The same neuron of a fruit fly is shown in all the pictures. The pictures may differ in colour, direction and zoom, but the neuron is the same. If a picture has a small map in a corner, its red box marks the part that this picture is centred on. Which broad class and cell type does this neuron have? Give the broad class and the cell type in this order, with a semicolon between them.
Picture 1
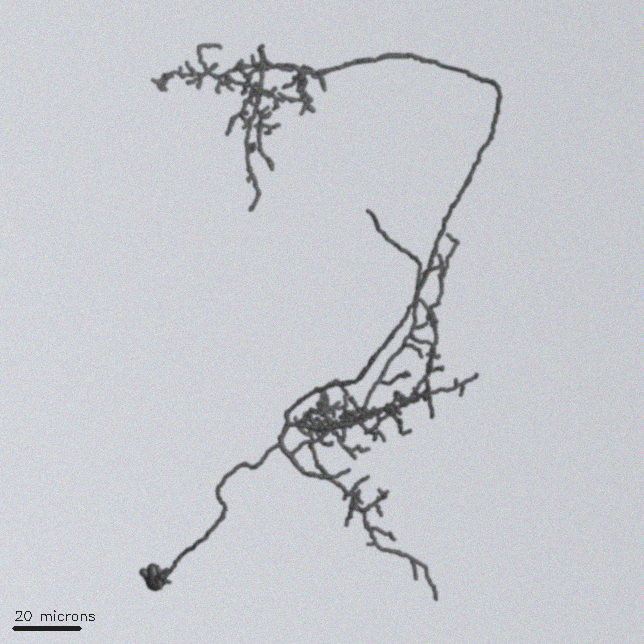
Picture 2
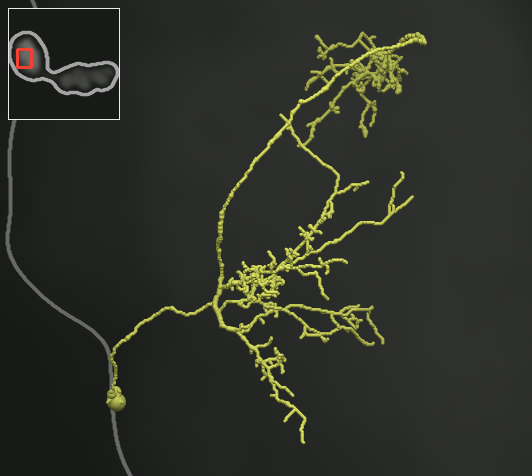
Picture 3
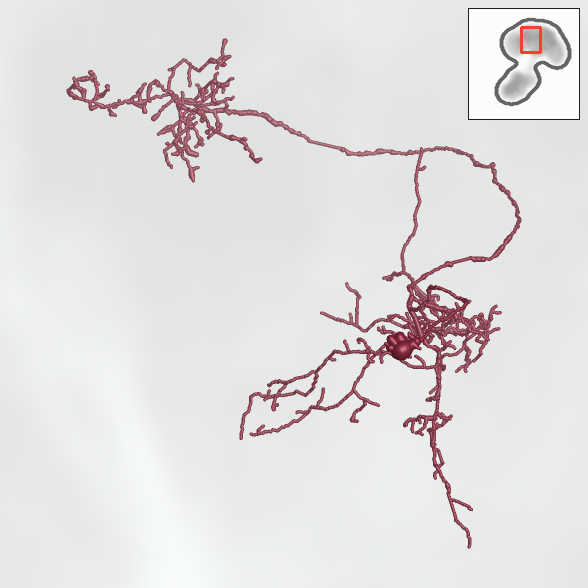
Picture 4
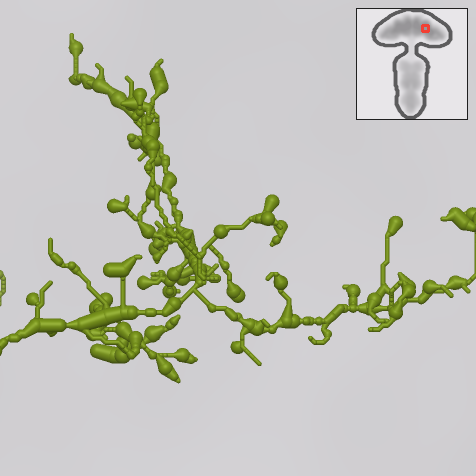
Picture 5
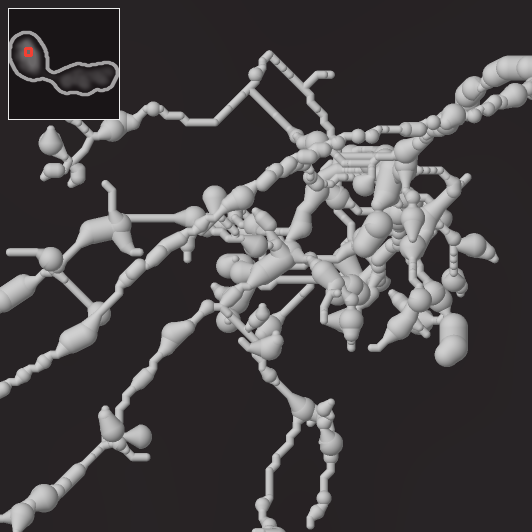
central-brain intrinsic neuron; CB0046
